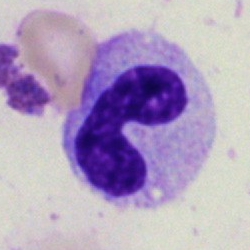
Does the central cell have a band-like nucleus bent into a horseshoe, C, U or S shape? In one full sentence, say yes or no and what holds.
Yes, what the nucleus forms is a curved band, not a set of separate lobes.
